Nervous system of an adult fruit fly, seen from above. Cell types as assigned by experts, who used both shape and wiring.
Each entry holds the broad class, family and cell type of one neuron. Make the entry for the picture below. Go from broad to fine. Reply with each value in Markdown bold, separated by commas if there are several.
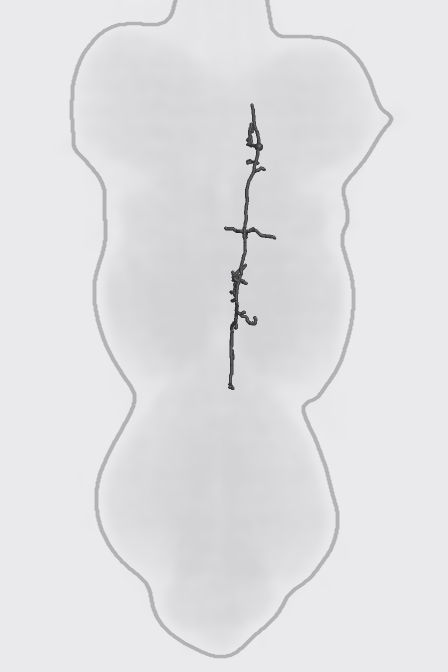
**descending neuron**, **hemilineage LB12**, **DNge175**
